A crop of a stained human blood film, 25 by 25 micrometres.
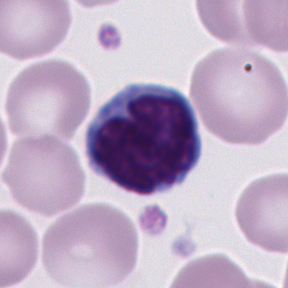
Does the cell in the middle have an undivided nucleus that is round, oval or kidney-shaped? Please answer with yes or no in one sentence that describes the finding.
Yes, within this cell the nucleus is one round, oval or kidney-shaped compact mass.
